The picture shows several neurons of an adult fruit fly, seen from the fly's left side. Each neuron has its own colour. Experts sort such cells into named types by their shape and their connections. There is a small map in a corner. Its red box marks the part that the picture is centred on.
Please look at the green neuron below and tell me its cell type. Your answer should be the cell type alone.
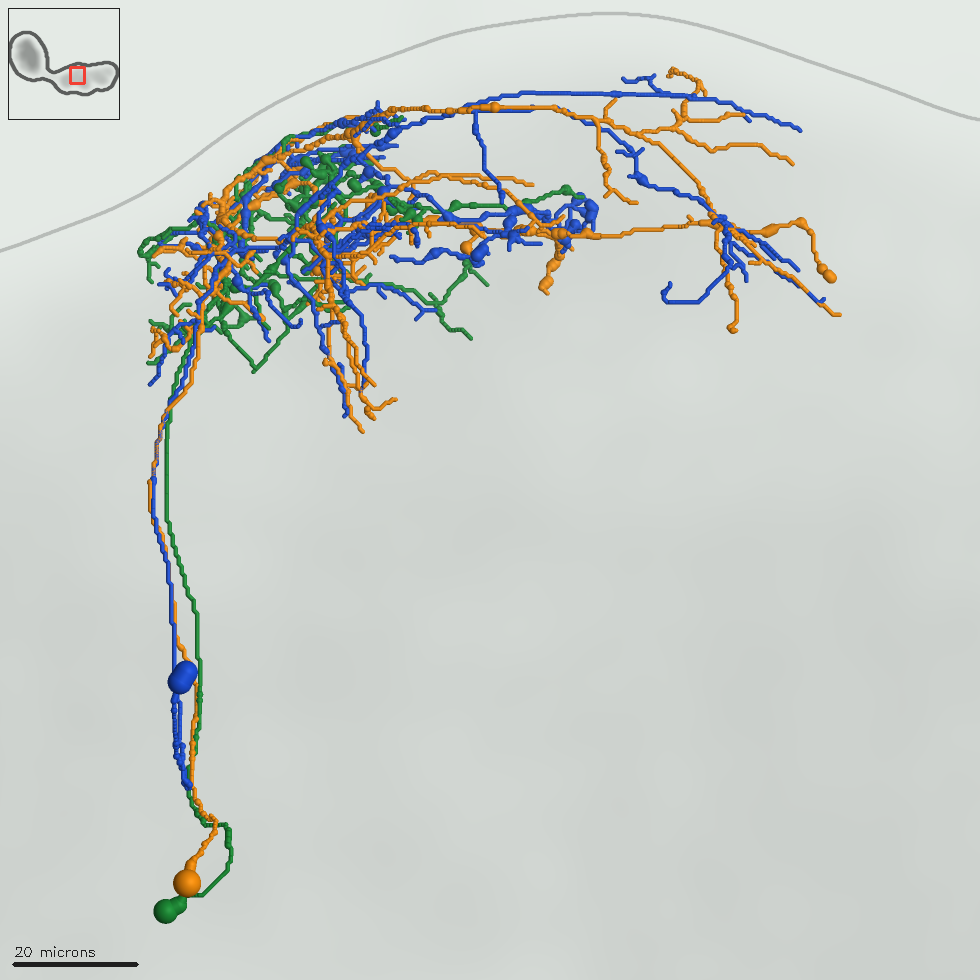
IN03B089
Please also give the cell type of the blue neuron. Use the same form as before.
IN03B085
